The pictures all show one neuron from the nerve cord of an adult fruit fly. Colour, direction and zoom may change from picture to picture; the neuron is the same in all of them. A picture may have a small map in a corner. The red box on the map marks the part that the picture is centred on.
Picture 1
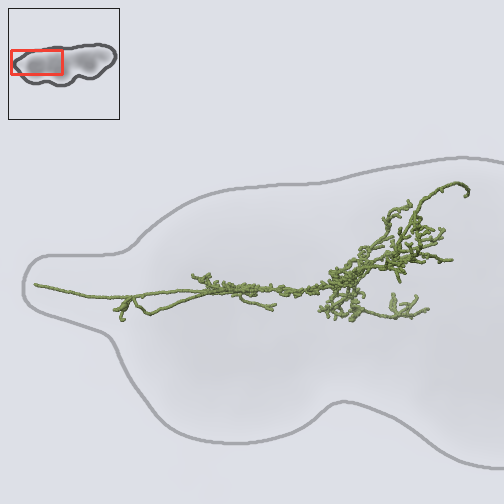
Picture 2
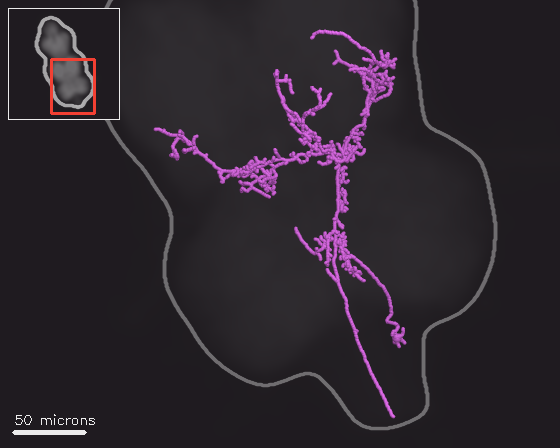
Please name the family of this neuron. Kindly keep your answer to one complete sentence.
The neuron has the family hemilineage 08B.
